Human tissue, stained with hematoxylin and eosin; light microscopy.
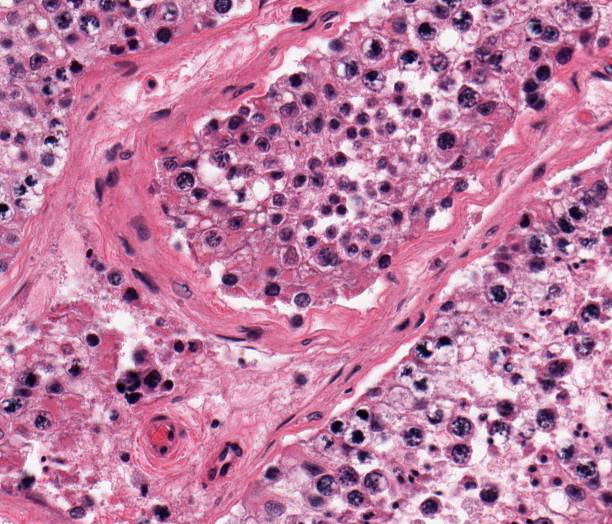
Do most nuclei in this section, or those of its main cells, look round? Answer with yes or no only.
Yes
